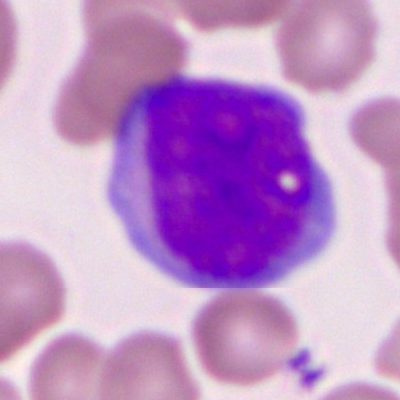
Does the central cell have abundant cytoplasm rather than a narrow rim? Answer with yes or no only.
No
